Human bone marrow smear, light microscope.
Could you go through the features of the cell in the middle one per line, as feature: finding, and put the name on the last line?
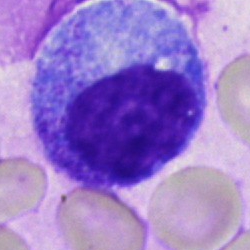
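Nucleus: off-centre, over toward the lower right
Cytoplasm: plenty of it, stained blue
Granules: fine purple stippling all through the cytoplasm
Clear spot: small and round, at the nucleus's upper edge
Cell: promyelocyte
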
